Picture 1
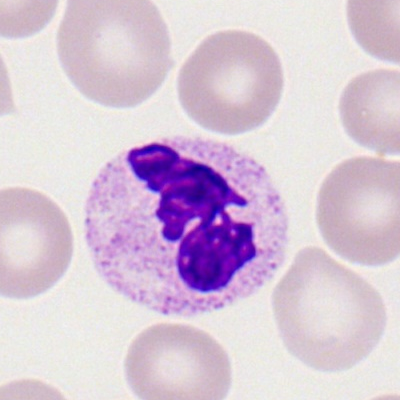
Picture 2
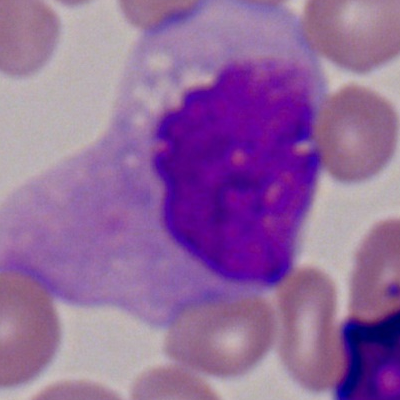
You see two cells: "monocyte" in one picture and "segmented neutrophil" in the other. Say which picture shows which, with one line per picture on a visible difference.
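In picture 1 we see a segmented neutrophil: No vacuoles are seen in the cytoplasm.
In picture 2 we see a monocyte: Small clear vacuoles are clustered in the cytoplasm just above the nucleus.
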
